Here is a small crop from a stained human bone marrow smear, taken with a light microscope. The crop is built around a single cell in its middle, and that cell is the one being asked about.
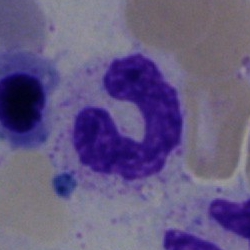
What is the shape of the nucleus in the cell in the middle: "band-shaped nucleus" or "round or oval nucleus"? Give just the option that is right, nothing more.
Band-shaped nucleus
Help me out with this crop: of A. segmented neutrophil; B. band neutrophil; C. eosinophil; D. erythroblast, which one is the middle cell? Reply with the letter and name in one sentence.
The cell in the middle is correctly identified as a band neutrophil in option B.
